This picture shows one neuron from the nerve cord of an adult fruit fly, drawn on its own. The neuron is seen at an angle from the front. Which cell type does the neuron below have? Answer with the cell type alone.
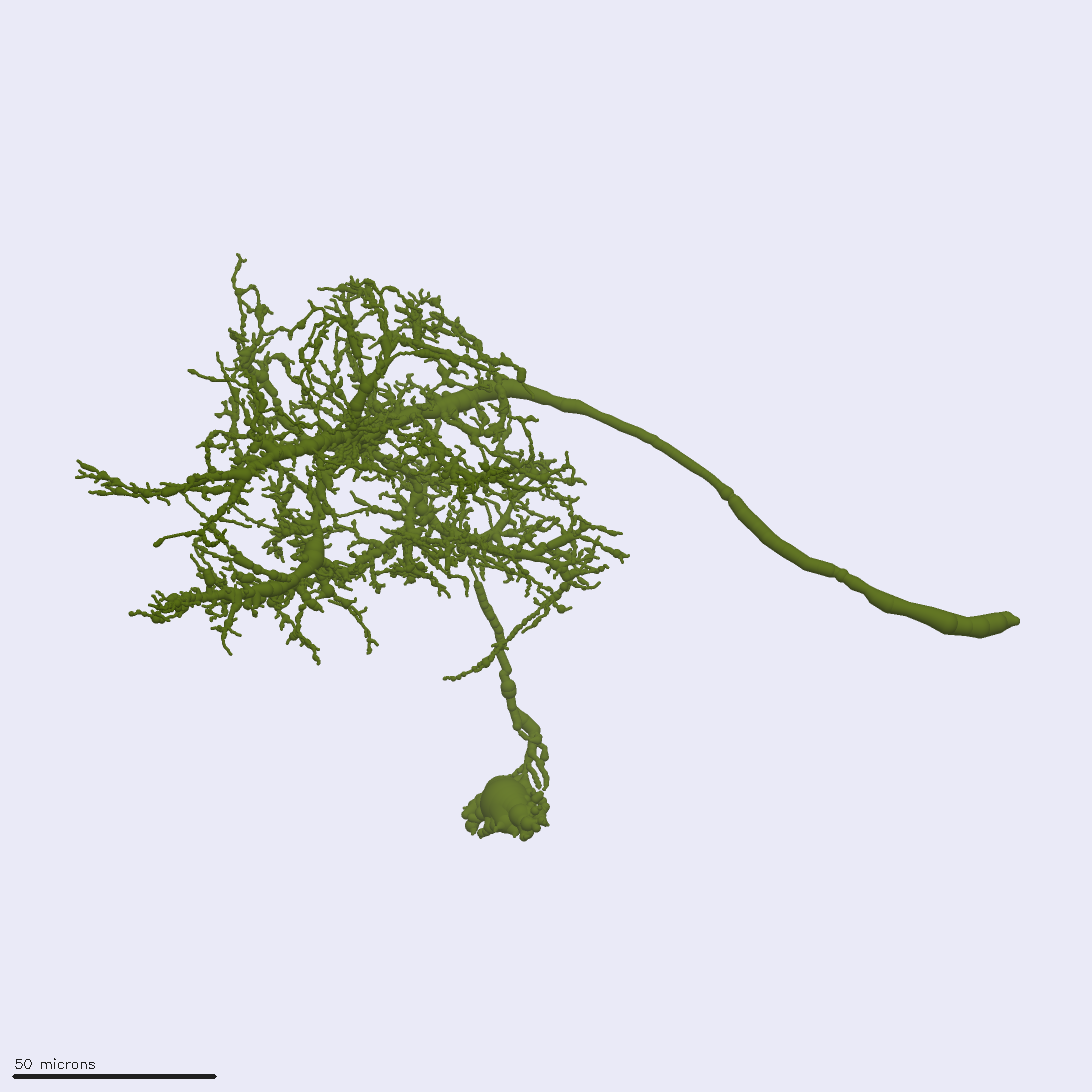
i2 MN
